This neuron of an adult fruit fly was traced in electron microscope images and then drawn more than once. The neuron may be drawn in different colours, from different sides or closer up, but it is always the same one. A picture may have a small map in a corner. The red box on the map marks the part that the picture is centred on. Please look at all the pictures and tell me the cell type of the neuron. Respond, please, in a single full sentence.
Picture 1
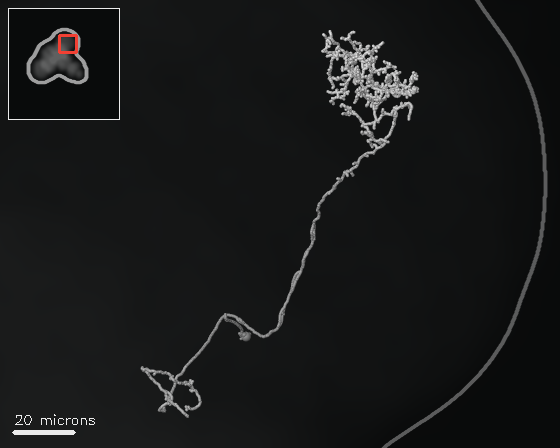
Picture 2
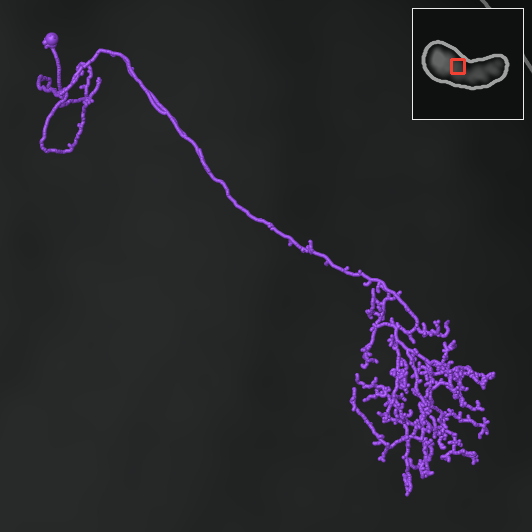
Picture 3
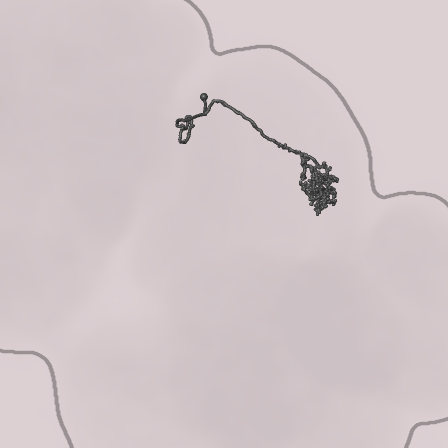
Typed by cell type, the neuron is MeLo6.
